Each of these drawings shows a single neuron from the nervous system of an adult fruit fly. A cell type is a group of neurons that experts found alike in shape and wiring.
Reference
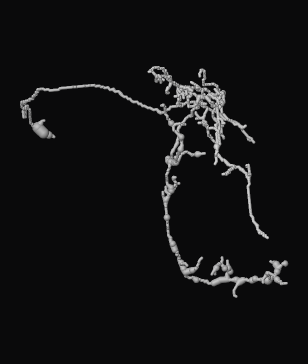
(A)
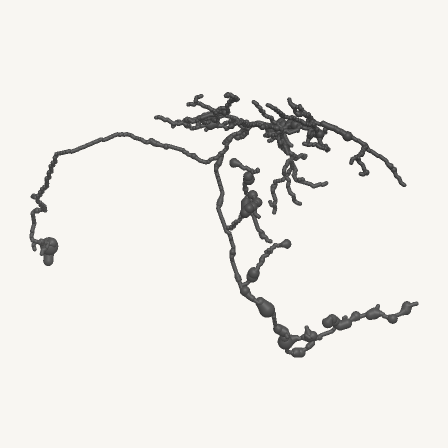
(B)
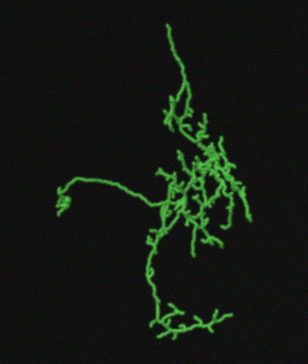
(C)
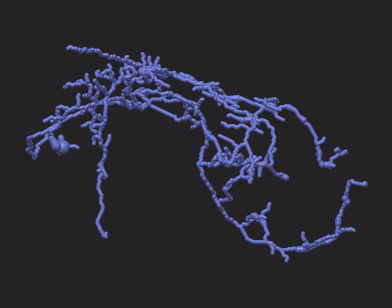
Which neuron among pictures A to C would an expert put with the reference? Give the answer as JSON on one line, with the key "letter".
{"letter": "A"}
